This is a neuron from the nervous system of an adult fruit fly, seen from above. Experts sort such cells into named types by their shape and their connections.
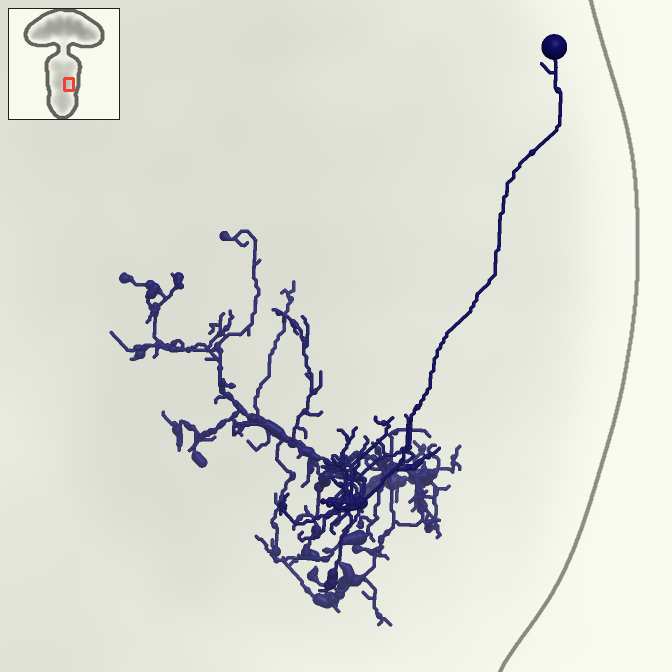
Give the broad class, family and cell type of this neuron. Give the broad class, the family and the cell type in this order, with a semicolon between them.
nerve-cord intrinsic neuron; hemilineage 19A; IN19A079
